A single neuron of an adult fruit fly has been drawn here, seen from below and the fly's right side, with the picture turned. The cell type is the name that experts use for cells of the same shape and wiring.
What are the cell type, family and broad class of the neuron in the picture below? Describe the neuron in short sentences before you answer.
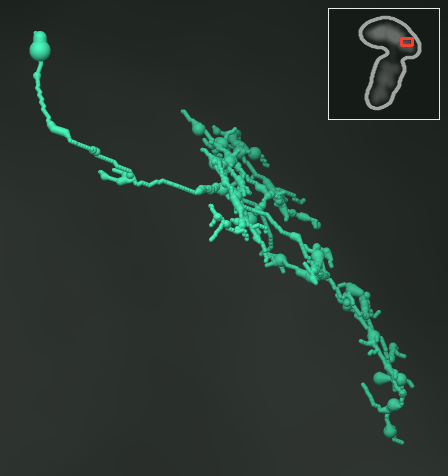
It lies in the brain. Its cell body lies at the upper left of the picture. Dozens of branch ends can be seen. Its cell type is Cm15. Its family is Cm. It is an optic-lobe intrinsic neuron.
